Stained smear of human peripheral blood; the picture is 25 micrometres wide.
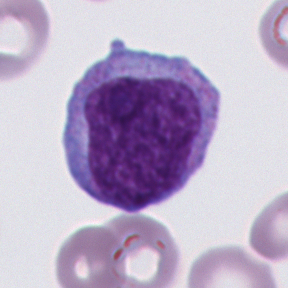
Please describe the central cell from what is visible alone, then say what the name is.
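Its outline is rounded, though a bit angular and uneven. There's one small knob sticking out from the top edge. The nucleus is a single rounded mass with no lobes at all. I don't see any vacuoles in the cytoplasm. That one's an atypical promyelocyte.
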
